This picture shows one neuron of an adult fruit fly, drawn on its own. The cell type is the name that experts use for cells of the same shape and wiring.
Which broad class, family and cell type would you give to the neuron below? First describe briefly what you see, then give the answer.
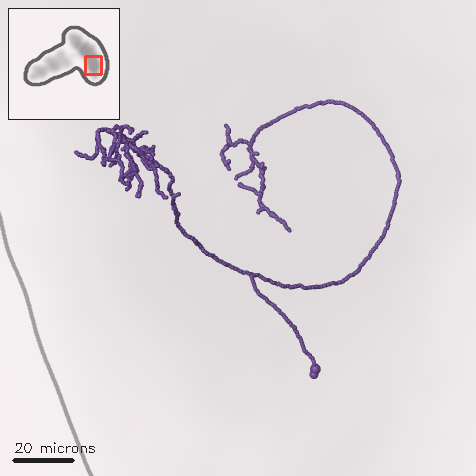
By the scale bar it is about 110 microns wide in this view. In this view it is about as wide as it is tall. It is a visual projection neuron. The family is hemilineage VPNd3. It is of cell type LC6.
